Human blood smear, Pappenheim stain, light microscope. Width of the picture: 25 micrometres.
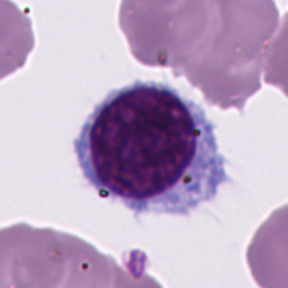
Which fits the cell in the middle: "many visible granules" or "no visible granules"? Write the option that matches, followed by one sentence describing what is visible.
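No visible granules. No distinct granules can be seen in the cytoplasm.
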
